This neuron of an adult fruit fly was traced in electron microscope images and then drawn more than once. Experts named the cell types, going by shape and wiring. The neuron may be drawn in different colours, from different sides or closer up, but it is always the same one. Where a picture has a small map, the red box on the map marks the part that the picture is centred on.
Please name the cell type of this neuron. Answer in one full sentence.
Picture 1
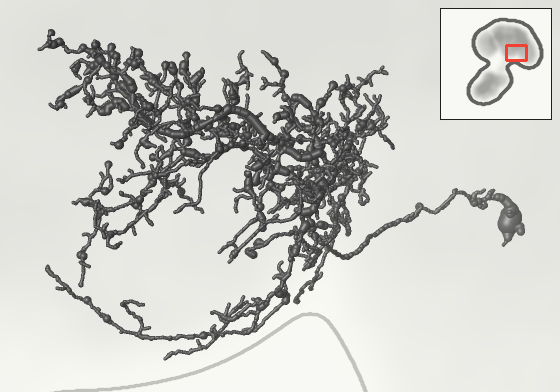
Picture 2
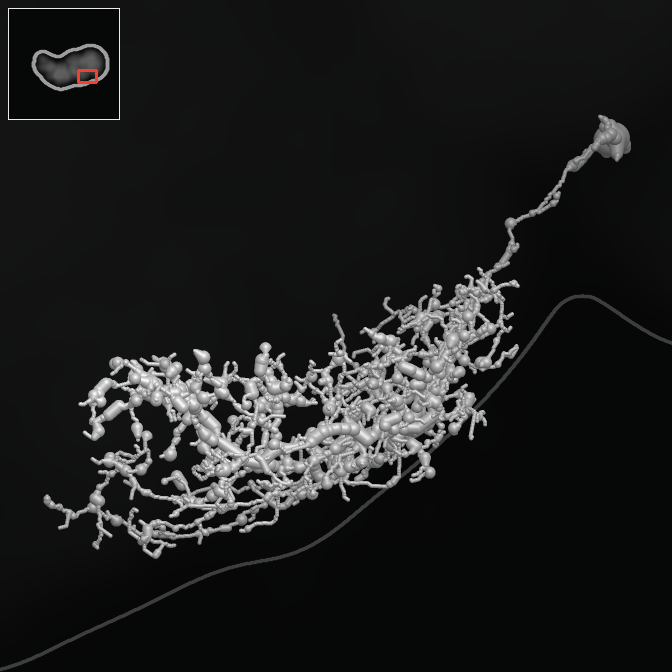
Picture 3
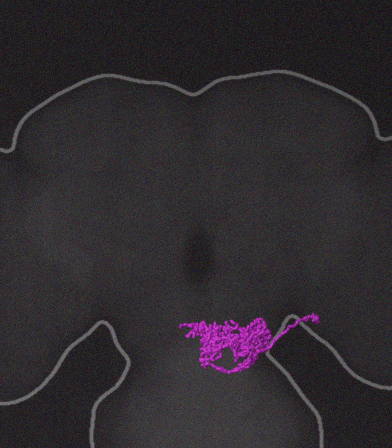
It is as GNG164 that this neuron is typed.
